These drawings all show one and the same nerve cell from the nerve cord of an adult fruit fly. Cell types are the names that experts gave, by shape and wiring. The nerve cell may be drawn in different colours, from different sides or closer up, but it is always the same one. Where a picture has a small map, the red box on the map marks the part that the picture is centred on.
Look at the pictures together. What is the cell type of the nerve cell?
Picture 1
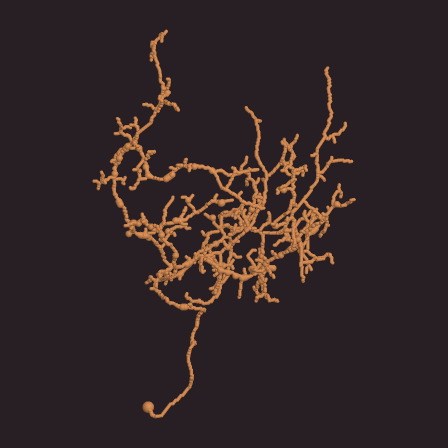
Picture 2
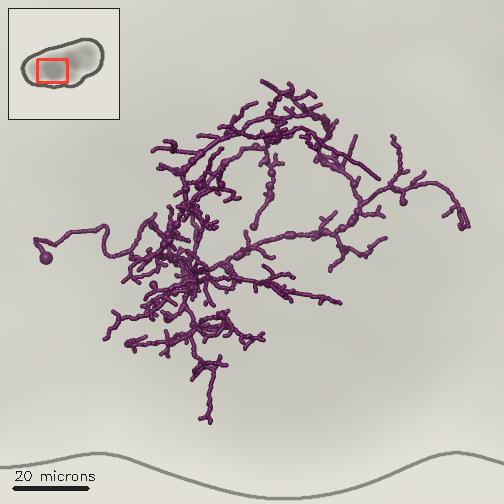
IN16B082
